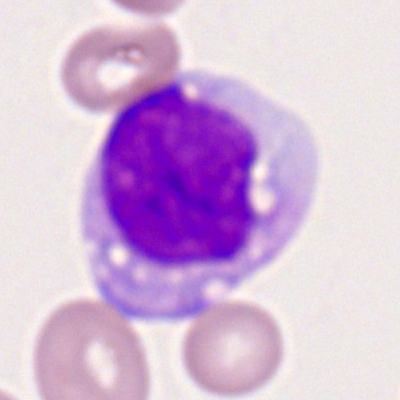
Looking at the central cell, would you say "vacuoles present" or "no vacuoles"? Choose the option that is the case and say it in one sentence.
Its cytoplasm contains at least one clear vacuole.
